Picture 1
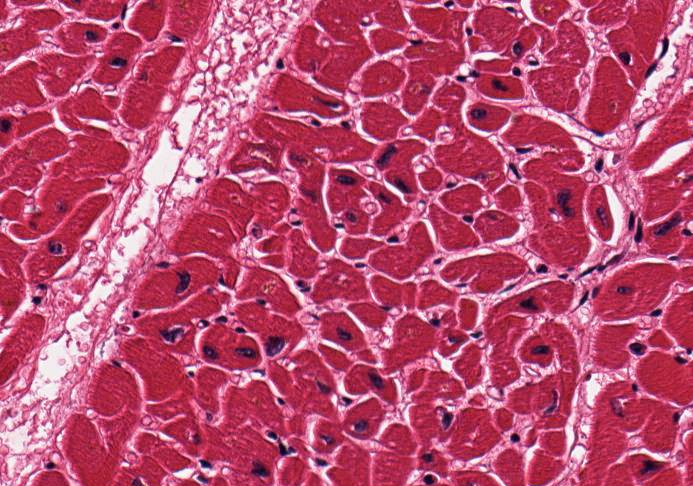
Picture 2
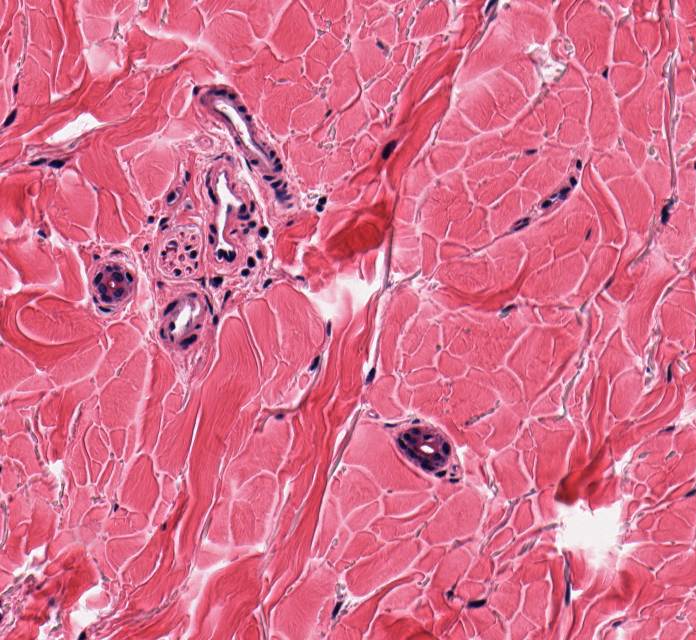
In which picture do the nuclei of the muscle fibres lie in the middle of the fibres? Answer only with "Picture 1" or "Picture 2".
Picture 1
